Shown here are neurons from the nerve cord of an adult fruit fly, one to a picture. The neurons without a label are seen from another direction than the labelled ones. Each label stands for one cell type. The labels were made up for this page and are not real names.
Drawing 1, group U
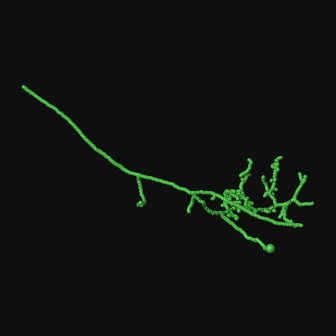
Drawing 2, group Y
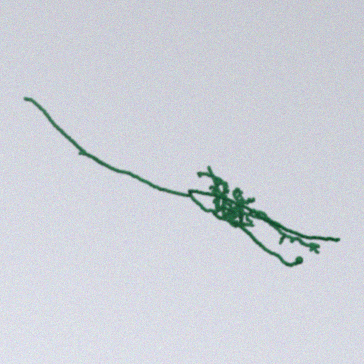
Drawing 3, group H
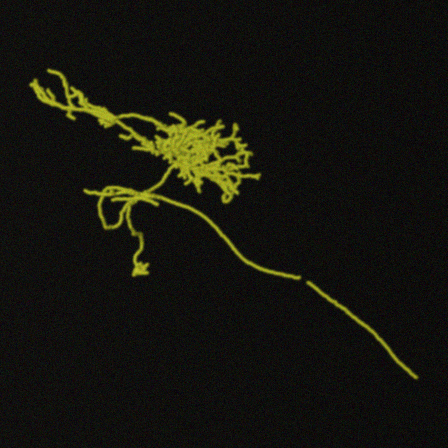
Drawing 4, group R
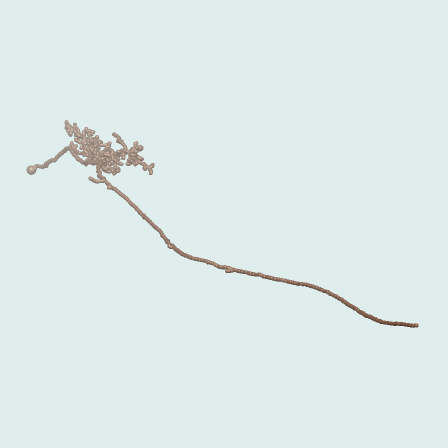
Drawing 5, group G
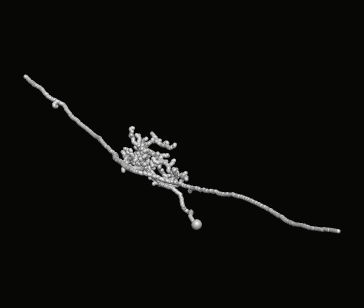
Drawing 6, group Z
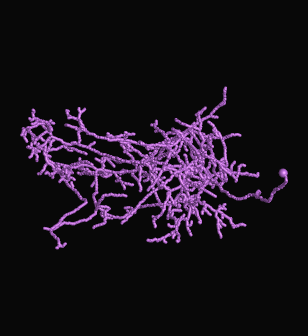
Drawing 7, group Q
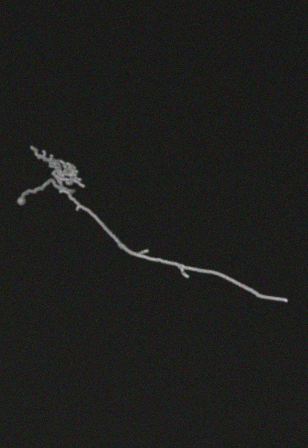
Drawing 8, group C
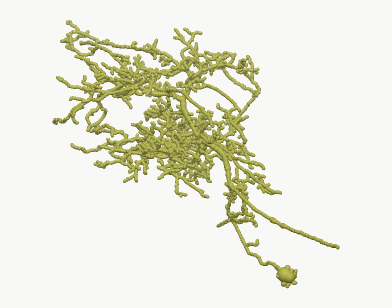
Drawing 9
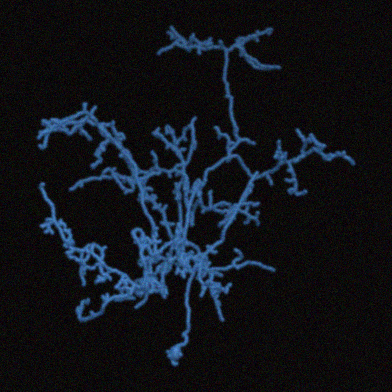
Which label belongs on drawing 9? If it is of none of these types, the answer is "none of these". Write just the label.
group Z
